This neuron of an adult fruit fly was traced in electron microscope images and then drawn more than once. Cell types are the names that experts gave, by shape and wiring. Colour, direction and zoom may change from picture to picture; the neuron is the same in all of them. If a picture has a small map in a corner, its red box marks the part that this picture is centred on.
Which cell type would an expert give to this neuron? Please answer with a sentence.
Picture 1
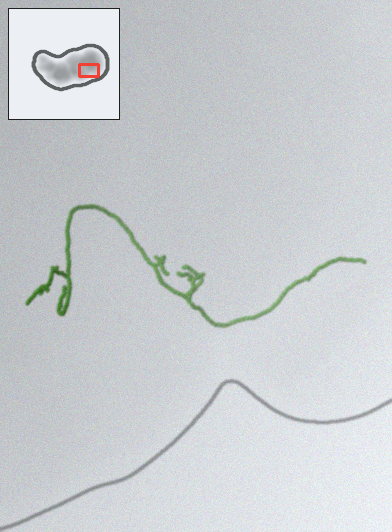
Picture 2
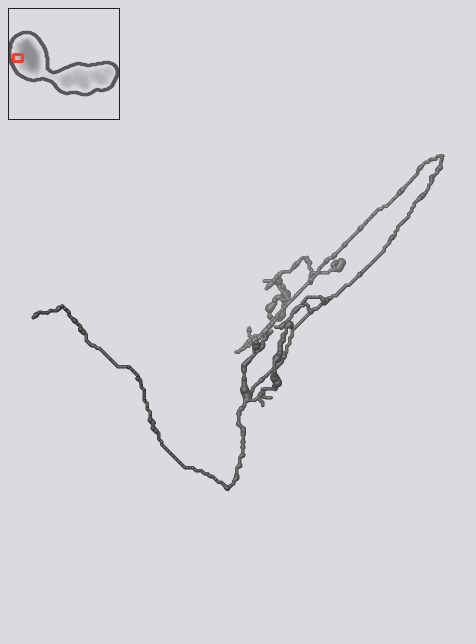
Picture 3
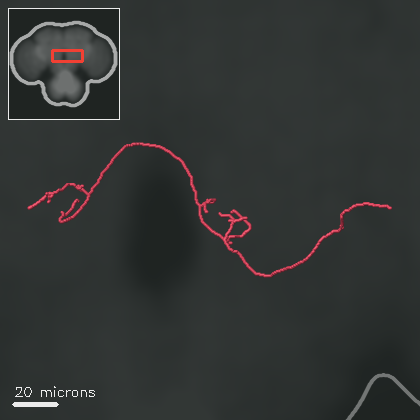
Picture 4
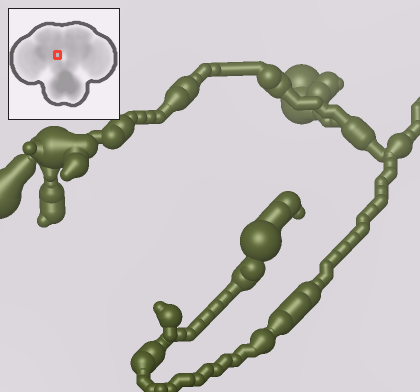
The cell type is ORN_VC3.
